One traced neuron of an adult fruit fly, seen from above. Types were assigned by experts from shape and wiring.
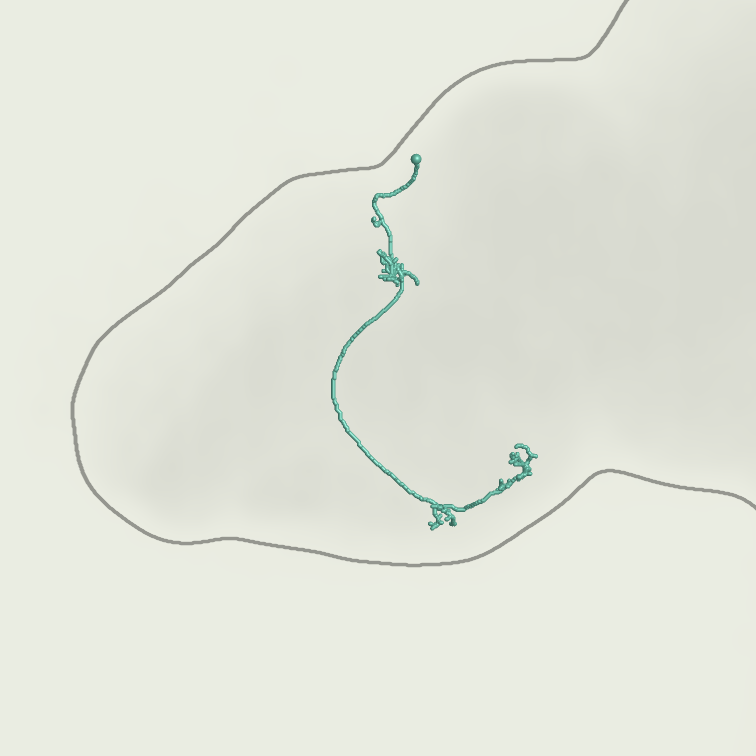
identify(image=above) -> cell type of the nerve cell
TmY17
